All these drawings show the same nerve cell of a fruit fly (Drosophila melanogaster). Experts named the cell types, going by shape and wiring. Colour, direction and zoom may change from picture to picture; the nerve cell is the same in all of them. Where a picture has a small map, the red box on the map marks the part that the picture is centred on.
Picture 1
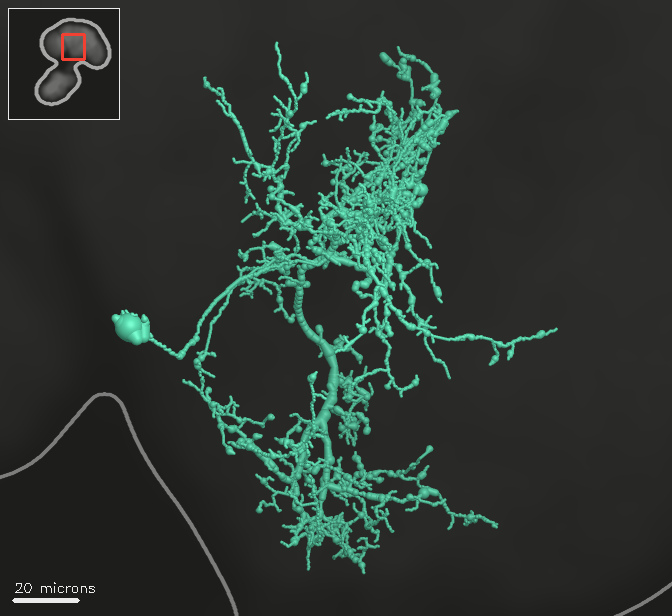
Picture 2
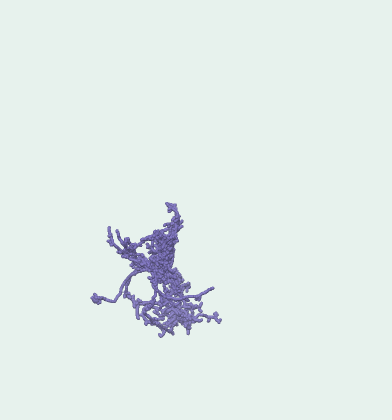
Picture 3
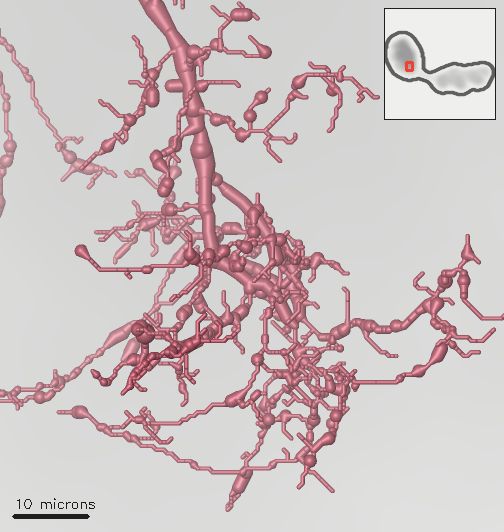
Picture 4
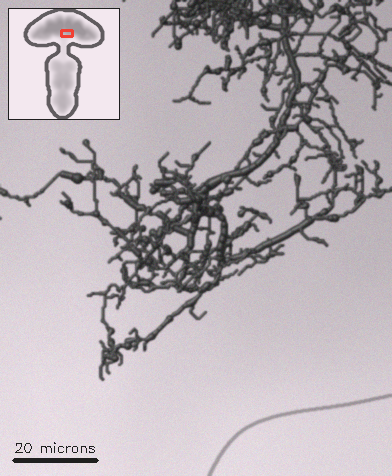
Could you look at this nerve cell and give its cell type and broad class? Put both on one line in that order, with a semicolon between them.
VES104; central-brain intrinsic neuron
